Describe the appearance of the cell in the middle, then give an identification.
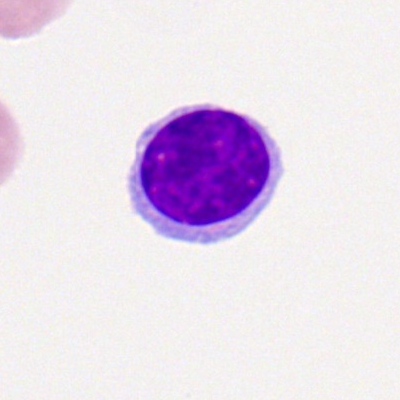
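First, the nucleus fills most of the cell, with dark purple, coarsely clumped chromatin. Second, the narrow cytoplasmic rim is pale blue. Third, that rim is wider on the lower left than on the upper right. Name: lymphocyte.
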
